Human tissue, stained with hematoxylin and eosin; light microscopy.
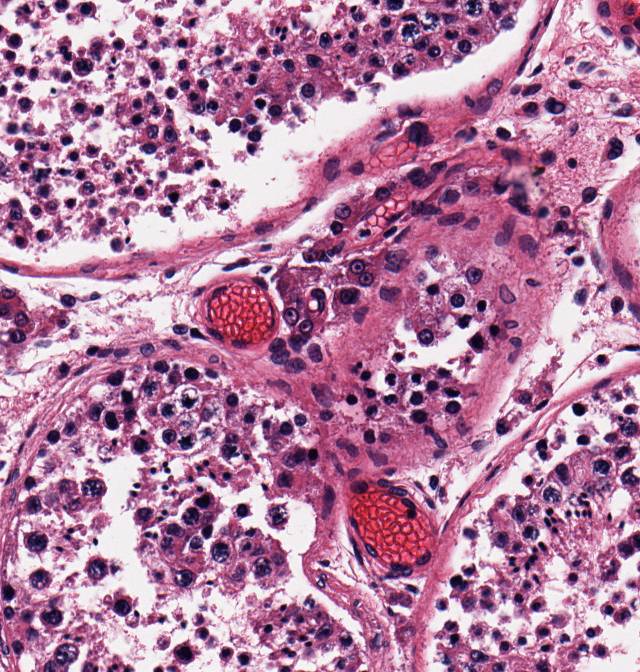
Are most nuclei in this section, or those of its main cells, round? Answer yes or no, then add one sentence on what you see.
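Yes. The tubules at upper left and lower left are filled by many layers of round cells with dark round nuclei.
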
